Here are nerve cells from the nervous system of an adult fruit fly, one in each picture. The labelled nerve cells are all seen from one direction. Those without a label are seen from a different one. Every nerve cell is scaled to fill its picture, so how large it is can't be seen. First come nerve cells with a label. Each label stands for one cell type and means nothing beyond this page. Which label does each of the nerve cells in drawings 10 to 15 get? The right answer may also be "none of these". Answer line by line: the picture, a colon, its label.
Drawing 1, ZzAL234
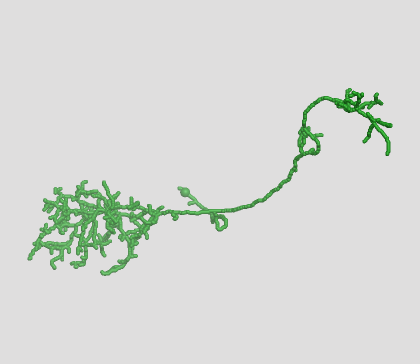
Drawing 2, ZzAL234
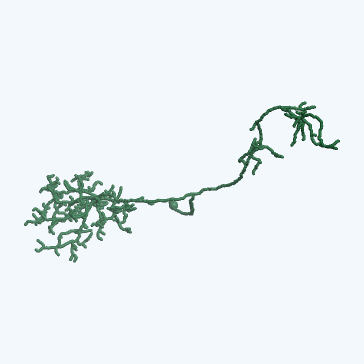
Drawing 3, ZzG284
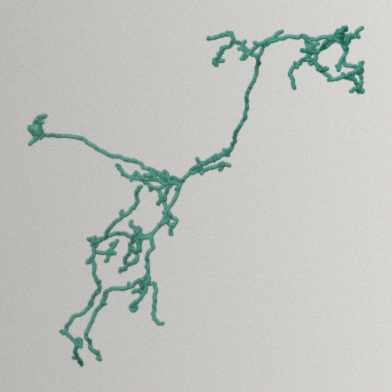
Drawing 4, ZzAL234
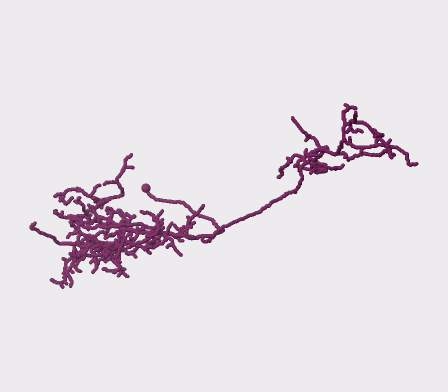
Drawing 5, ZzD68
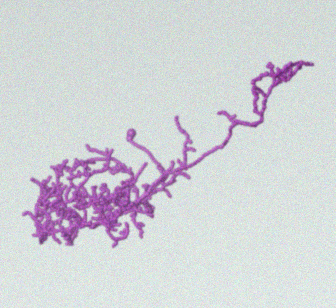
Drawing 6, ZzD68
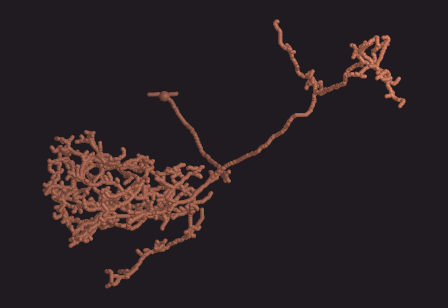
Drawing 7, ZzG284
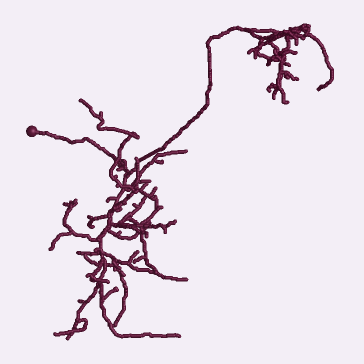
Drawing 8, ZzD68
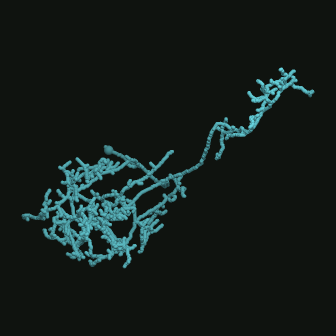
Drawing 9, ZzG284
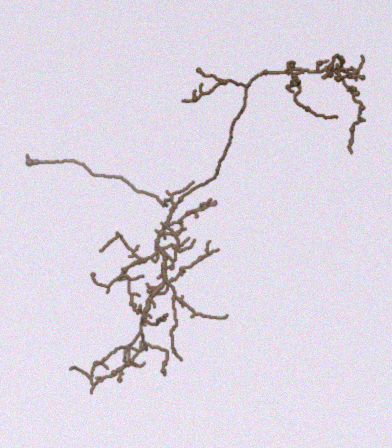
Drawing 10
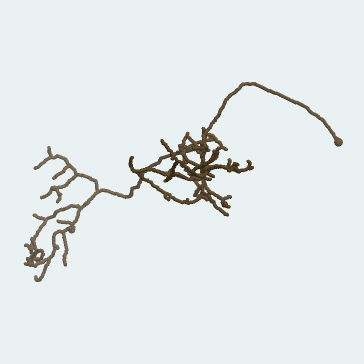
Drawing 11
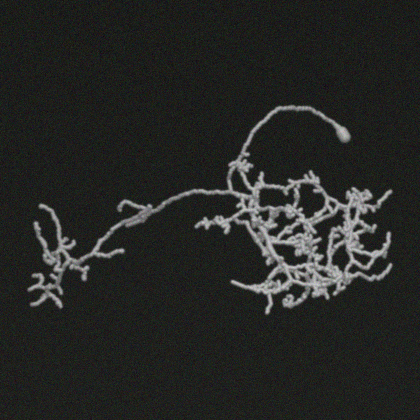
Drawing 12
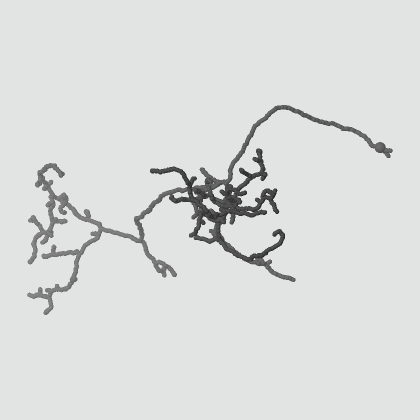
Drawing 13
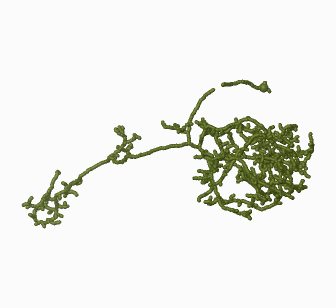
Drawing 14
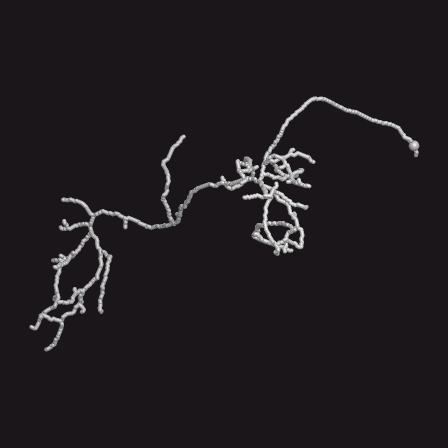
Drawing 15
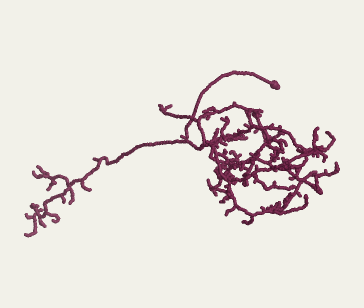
10: ZzG284
11: ZzD68
12: ZzG284
13: ZzD68
14: ZzG284
15: ZzD68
